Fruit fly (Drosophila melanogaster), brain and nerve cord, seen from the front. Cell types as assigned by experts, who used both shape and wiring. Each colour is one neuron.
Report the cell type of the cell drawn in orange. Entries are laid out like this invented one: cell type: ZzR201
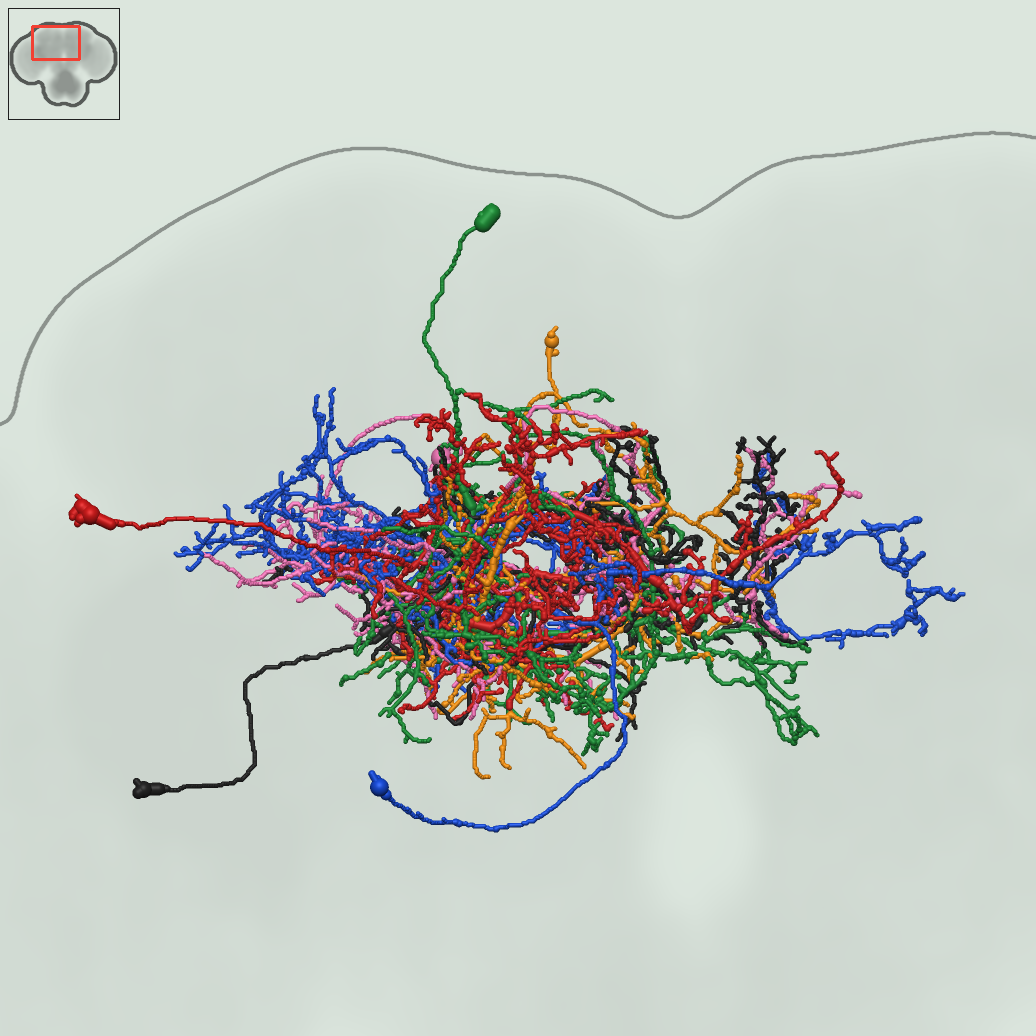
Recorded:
cell type: PS107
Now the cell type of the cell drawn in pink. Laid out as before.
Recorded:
cell type: IB051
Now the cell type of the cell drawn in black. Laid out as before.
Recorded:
cell type: IB120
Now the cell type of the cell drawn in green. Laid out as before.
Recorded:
cell type: IB117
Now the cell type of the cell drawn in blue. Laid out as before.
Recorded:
cell type: IB014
